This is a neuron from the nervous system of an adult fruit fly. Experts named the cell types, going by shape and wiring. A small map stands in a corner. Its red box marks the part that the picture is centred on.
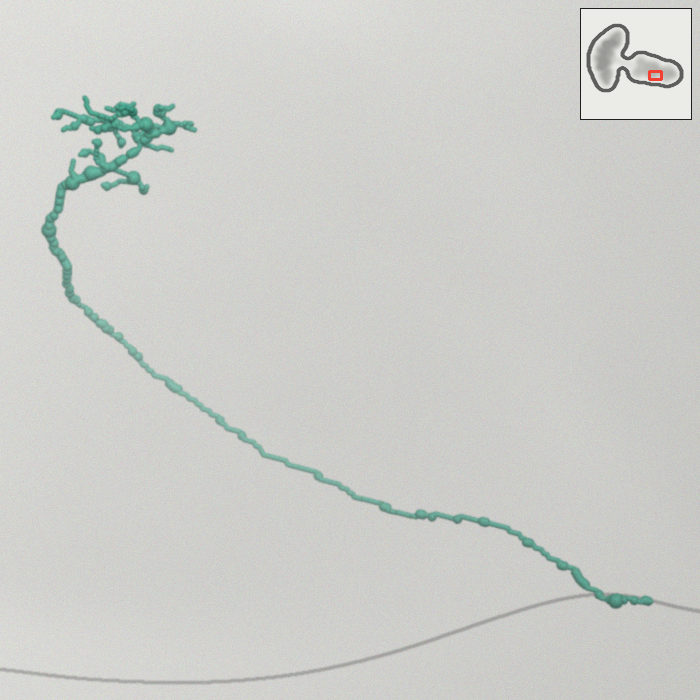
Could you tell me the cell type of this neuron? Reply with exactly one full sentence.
By its cell type, the neuron is LgLG1b.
